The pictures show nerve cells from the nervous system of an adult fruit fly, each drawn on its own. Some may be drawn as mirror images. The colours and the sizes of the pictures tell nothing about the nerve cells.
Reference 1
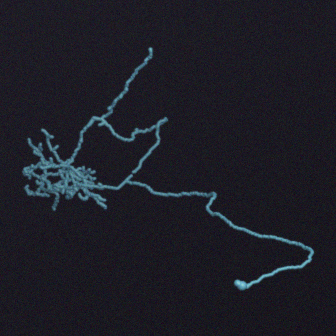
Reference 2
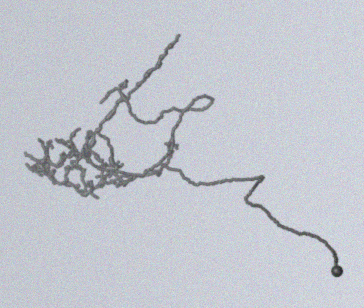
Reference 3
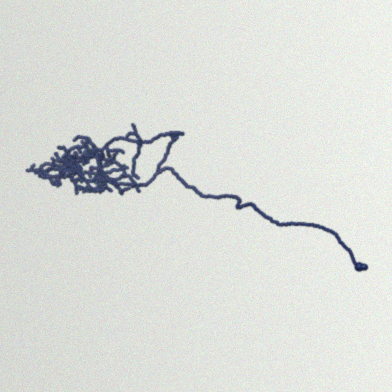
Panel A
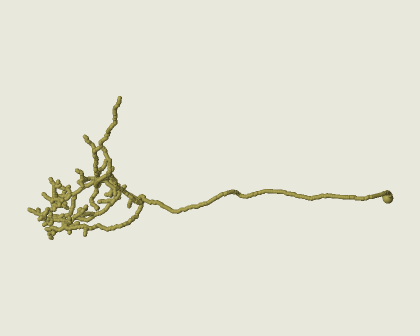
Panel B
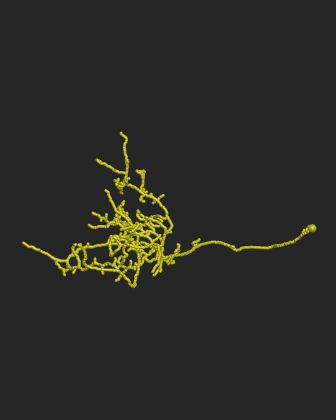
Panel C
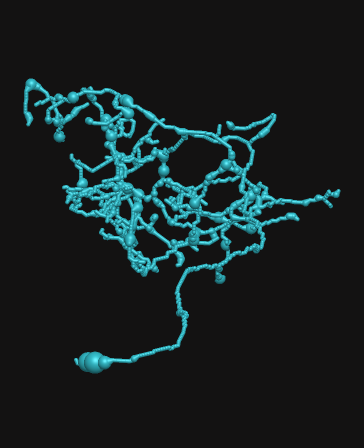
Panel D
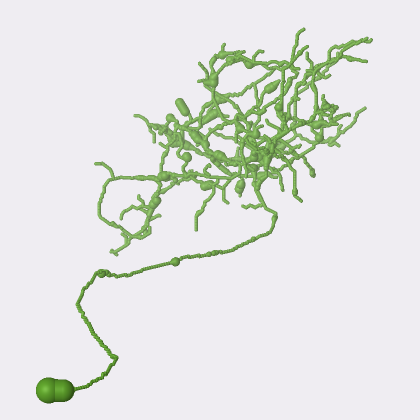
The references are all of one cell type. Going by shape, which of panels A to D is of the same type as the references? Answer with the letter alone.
A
